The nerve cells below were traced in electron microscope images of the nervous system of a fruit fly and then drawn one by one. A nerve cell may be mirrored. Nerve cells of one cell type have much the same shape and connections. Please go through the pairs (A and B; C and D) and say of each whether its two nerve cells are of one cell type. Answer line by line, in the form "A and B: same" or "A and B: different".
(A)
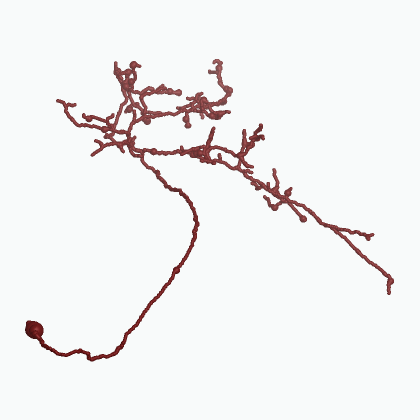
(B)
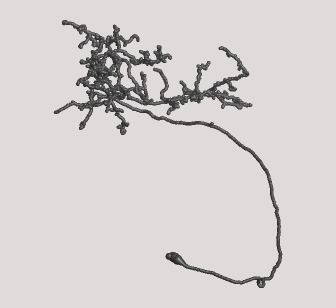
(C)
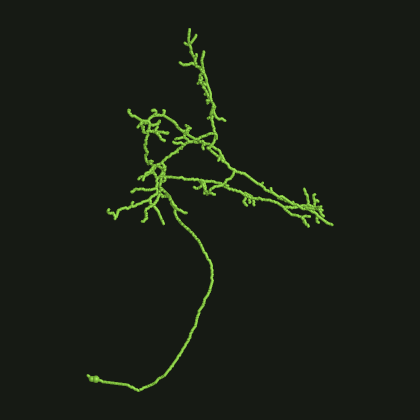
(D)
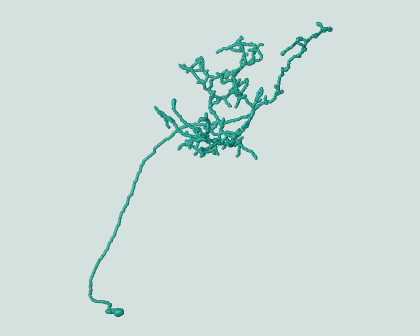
A and B: different
C and D: different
